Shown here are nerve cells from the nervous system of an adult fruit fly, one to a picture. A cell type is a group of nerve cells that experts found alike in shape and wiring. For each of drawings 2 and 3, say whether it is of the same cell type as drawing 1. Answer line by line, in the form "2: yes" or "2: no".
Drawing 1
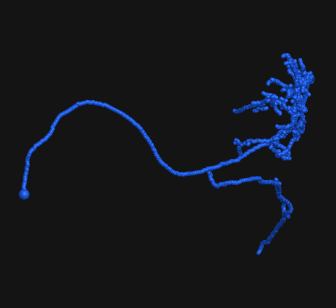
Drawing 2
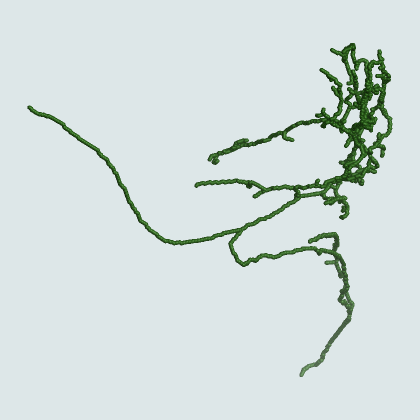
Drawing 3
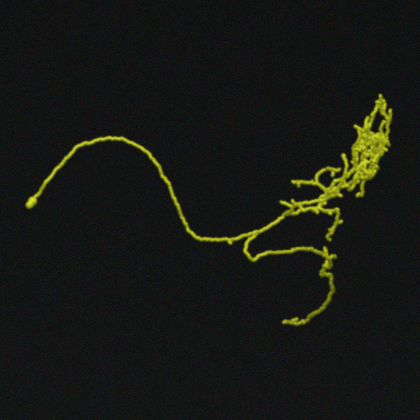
2: yes
3: yes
